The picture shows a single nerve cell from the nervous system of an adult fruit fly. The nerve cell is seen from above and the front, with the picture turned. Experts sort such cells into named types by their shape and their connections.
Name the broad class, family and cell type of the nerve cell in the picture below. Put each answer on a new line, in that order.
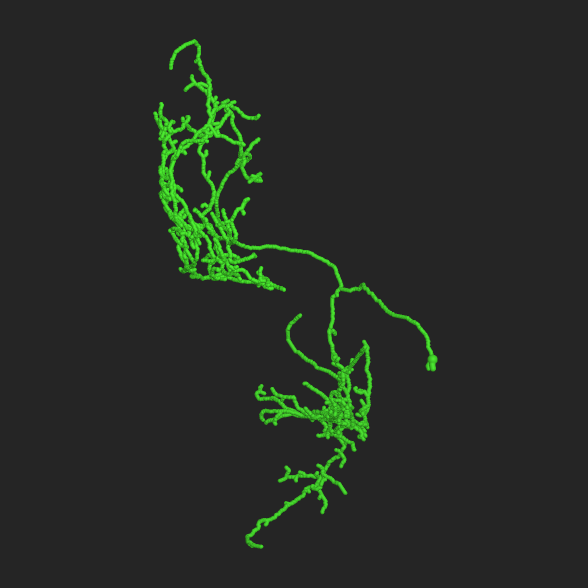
central-brain intrinsic neuron
hemilineage LALv1_ventral
SMP168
